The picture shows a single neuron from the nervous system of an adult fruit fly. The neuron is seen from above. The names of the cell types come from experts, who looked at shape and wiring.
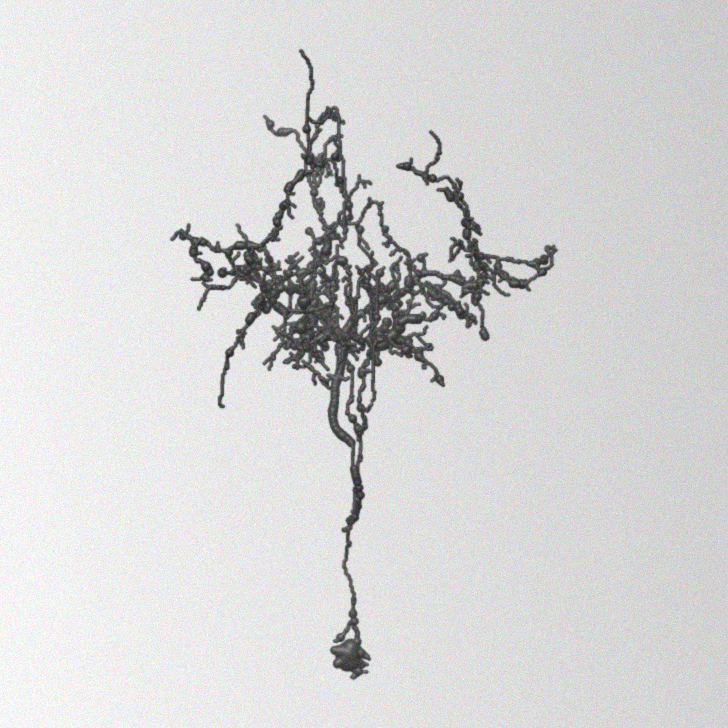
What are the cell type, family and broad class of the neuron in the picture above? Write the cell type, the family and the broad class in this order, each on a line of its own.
IN00A013
hemilineage 00A
nerve-cord intrinsic neuron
